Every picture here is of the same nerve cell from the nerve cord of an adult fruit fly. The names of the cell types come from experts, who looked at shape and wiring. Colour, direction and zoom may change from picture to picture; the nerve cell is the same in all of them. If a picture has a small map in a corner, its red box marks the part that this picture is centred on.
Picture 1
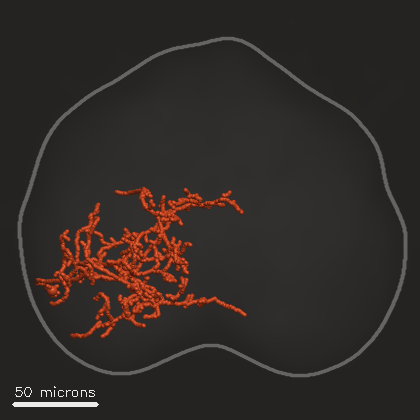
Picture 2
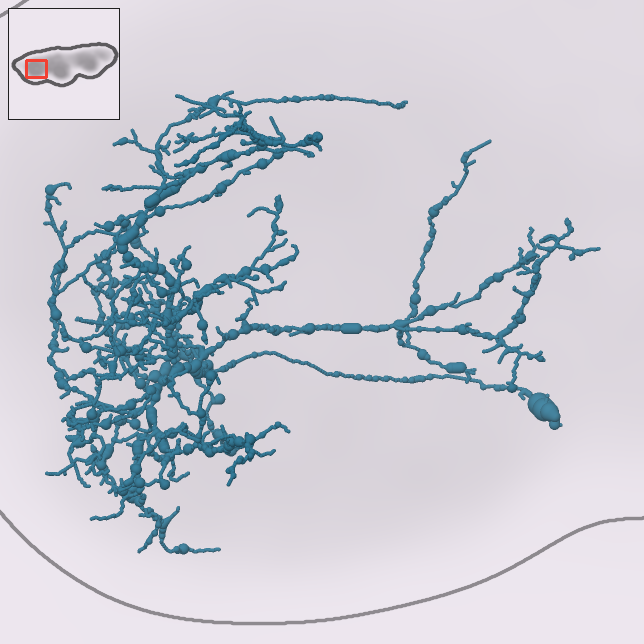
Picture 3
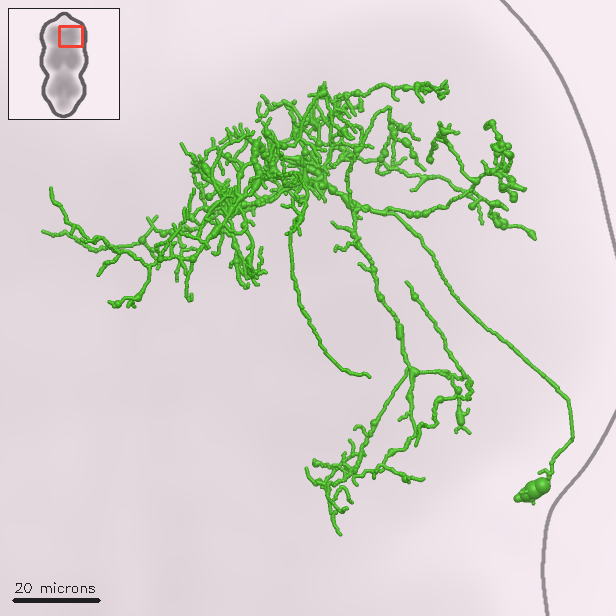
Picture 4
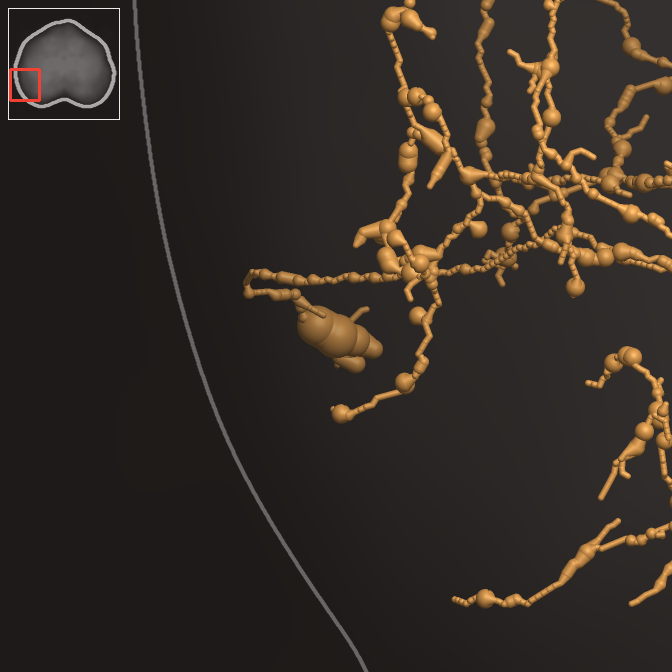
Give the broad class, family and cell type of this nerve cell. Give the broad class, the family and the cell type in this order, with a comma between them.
nerve-cord intrinsic neuron, hemilineage 20A.22A, IN20A.22A012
